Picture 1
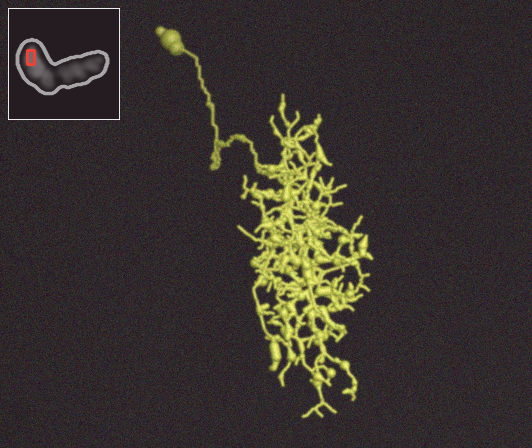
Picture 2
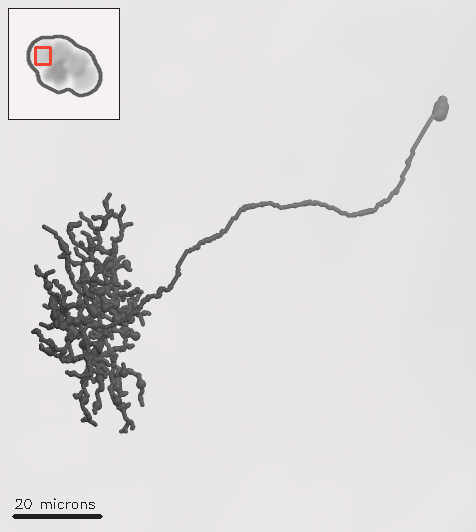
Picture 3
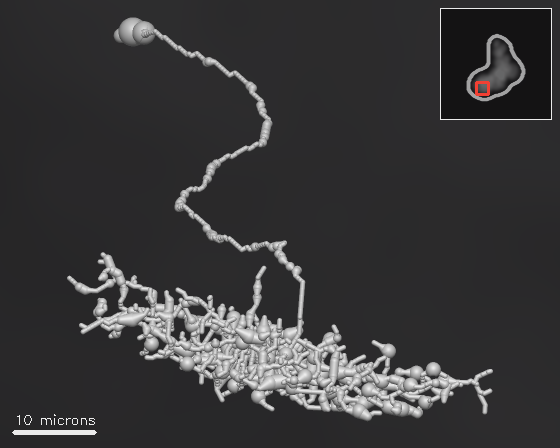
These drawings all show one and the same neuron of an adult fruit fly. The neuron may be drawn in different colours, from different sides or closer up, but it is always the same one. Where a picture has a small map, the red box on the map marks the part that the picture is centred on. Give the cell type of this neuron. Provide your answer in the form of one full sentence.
To this neuron applies the cell type name Pm5.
